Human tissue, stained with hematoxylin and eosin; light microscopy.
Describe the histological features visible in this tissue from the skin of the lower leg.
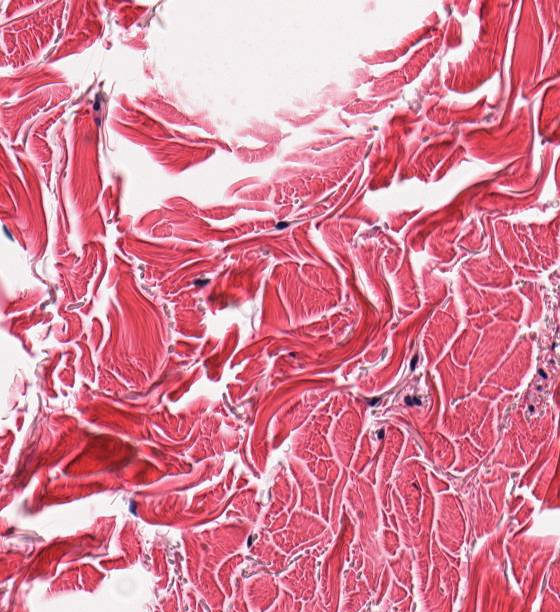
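Deeply eosinophilic fibre bundles fill the field, running in many directions. Lower right bundles are cut across or obliquely, forming closely packed polygonal profiles. Upper and left bundles are wavy and loose, with wide white gaps. Sparse small dark elongated nuclei lie between bundles.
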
